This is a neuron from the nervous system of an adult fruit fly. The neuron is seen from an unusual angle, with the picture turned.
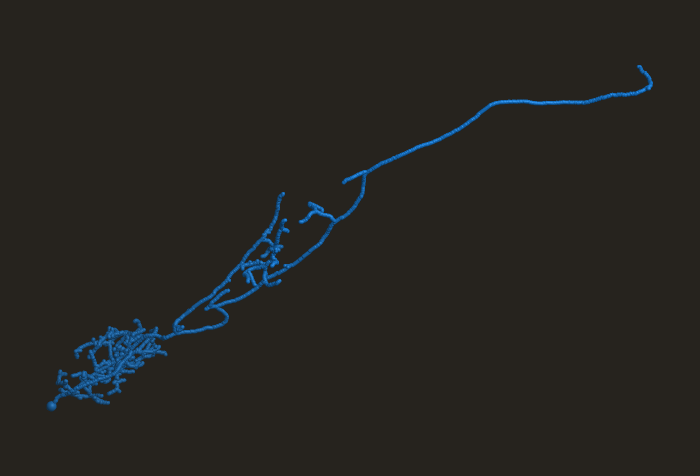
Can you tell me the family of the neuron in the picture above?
hemilineage 05B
